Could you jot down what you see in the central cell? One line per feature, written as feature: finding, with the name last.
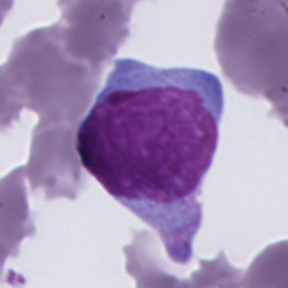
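Nucleus position: off-centre to the left, reaching the cell edge there
Widest cytoplasm: below the nucleus, in the tail
Granules: no coarse granules
Vacuoles: none seen
Identity: myeloblast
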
